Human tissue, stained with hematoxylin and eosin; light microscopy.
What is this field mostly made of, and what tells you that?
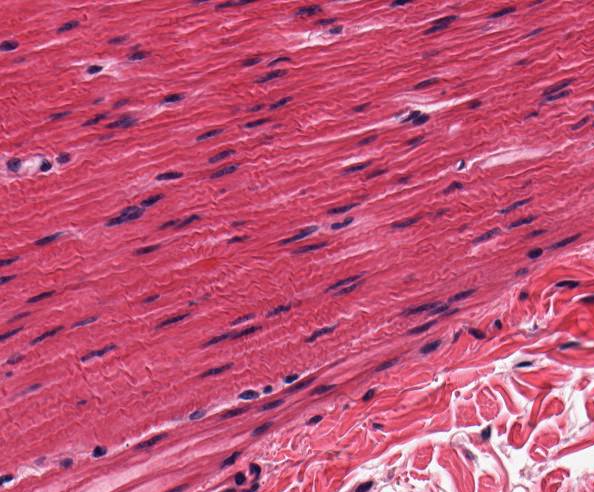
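Smooth muscle fills most of the field, as closely packed, parallel eosinophilic fibres cut lengthwise.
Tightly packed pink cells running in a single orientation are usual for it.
Their nuclei are elongated and cigar-shaped, lying parallel to the fibres' long axis.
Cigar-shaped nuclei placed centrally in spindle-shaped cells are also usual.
The pink cytoplasm shows no cross-striations, and each fibre has a finely wavy outline along its length.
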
